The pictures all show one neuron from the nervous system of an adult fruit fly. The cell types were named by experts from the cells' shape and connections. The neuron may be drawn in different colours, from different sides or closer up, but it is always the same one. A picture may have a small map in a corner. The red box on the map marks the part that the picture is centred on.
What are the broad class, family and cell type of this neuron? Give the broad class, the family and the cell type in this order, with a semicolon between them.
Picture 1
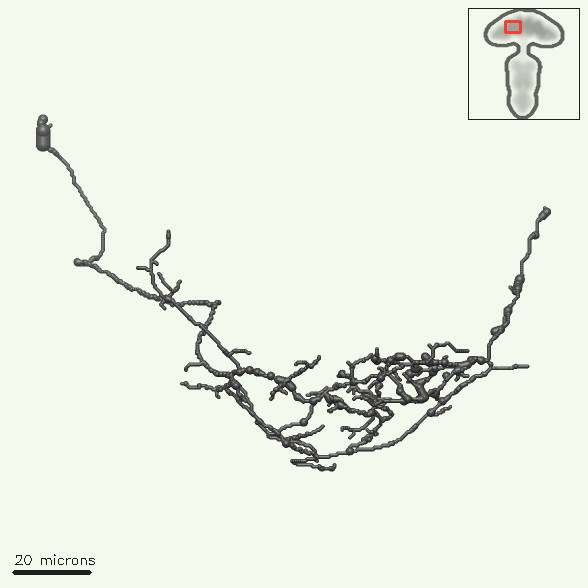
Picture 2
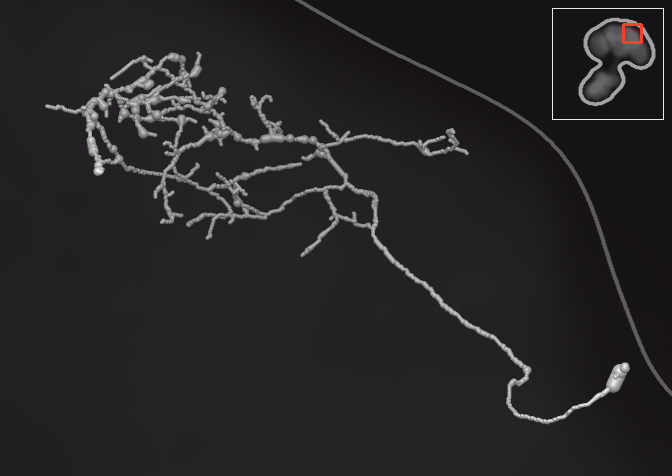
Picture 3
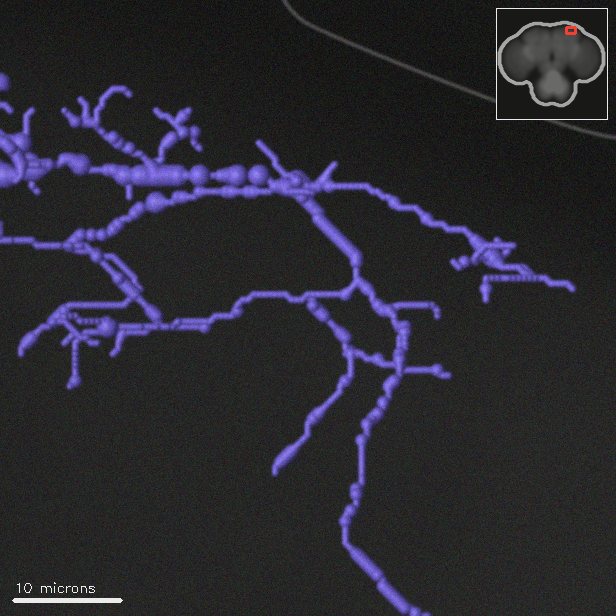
central-brain intrinsic neuron; hemilineage SIPa1_ventral; CB0103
